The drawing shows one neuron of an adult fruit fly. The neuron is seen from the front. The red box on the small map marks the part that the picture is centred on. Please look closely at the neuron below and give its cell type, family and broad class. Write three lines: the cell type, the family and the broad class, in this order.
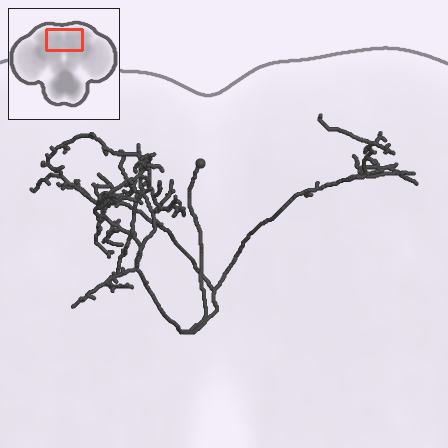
CB3339
hemilineage DM1_antero_dorsal
central-brain intrinsic neuron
